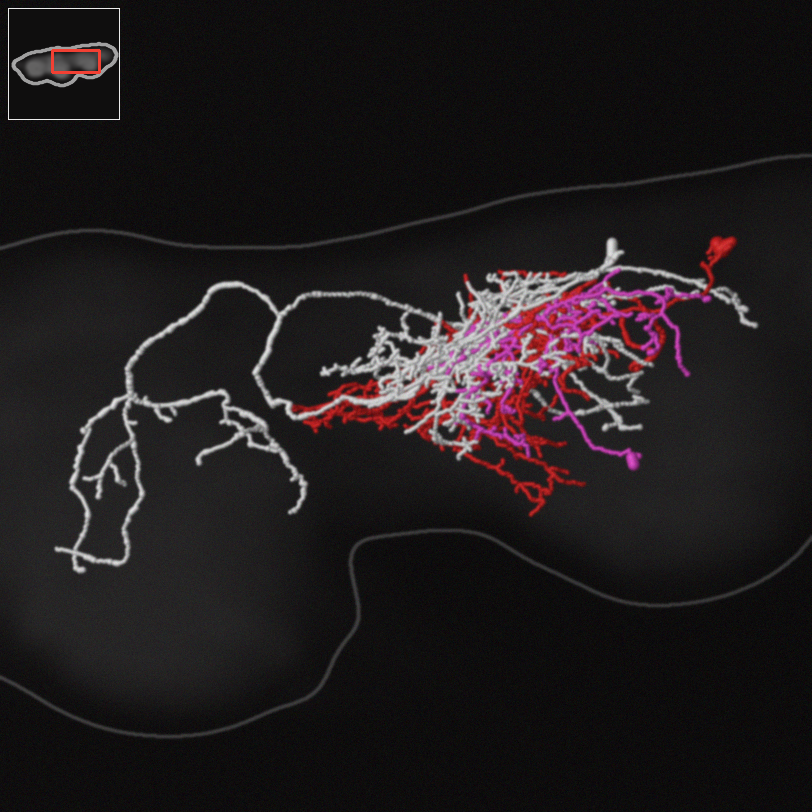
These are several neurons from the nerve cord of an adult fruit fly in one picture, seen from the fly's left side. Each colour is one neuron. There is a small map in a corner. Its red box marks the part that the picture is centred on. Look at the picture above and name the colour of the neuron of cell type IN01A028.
red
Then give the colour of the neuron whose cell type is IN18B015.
white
